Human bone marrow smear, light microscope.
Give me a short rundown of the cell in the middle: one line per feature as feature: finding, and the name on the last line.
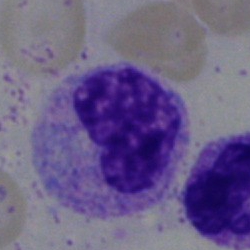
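Chromatin: clumped in dark patches, paler gaps between
Nucleus: off-centre, toward upper right
Cytoplasm: pale lilac, fine purple granules scattered through
Result: metamyelocyte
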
